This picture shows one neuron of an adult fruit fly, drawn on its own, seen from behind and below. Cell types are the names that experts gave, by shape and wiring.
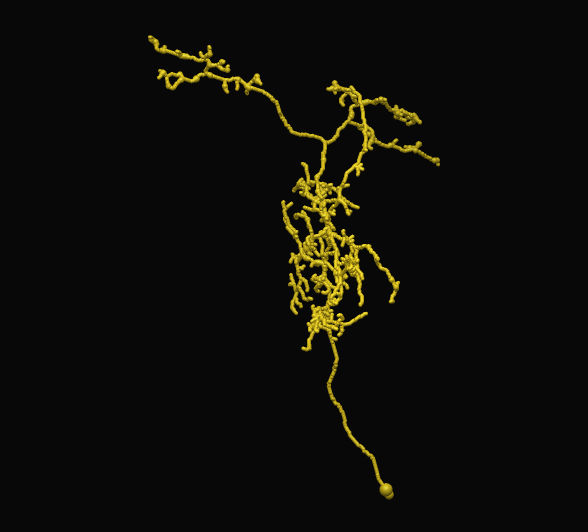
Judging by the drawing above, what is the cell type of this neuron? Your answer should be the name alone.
VES100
